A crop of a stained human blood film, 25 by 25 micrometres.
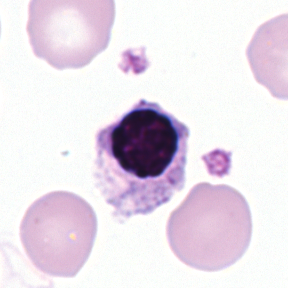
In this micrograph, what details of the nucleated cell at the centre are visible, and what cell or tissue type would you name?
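Take your time with the outline here: it is irregular and angular, not smoothly round. Look into the nucleus and you will find no nucleoli. The cytoplasm is pale lilac, and its lower border is frayed and indistinct. This is a normoblast.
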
